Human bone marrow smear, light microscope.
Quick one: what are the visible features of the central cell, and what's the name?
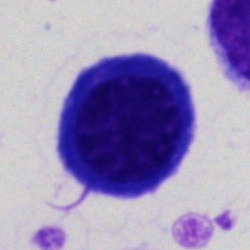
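First, the outline is round. Second, one thin curved tail projects from the lower left edge. Third, the cytoplasm is deep blue, with no vacuoles visible in it. This is an erythroblast.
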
